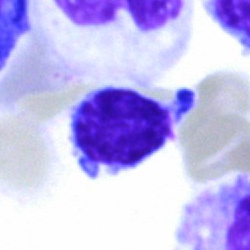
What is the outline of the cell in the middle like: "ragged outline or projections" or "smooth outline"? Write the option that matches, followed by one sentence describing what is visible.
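Ragged outline or projections. Small blue knob-like blebs project from the cell edge at the lower left and the upper right.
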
